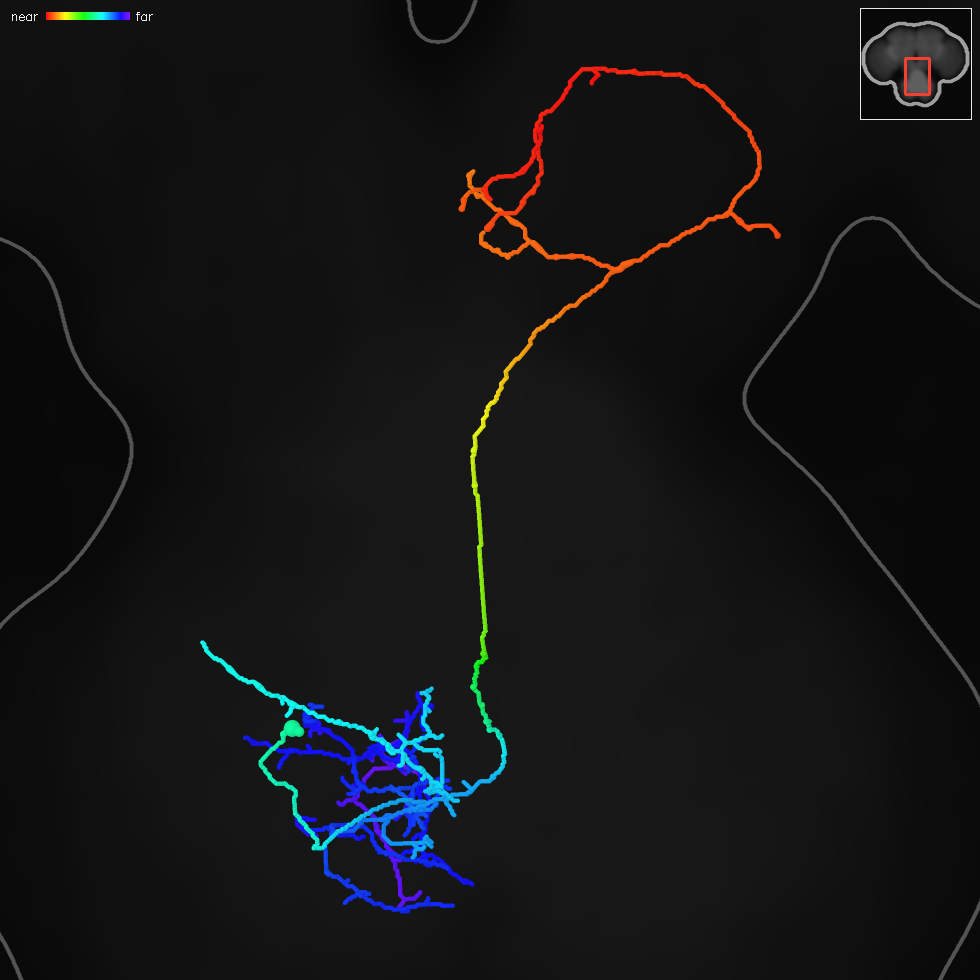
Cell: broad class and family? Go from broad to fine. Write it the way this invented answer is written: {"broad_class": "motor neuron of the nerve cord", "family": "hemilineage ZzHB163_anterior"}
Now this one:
{"broad_class": "ascending neuron", "family": "hemilineage 08B"}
